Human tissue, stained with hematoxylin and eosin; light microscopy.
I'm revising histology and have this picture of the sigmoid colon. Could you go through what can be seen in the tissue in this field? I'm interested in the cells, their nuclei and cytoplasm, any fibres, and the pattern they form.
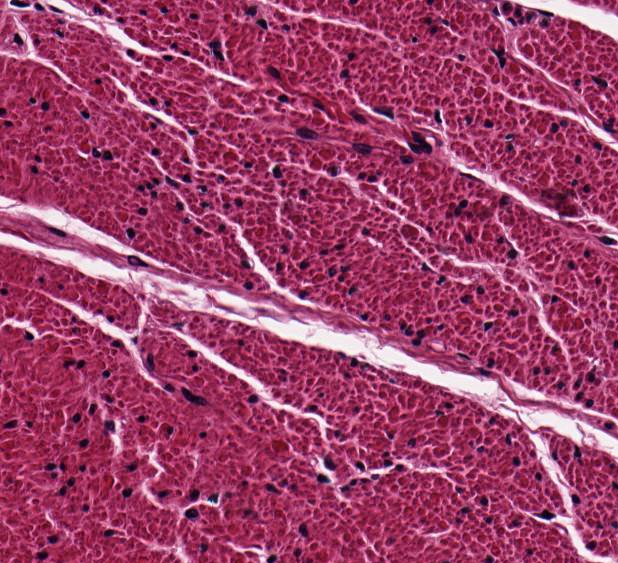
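Closely packed muscle cells, cut across, fill the entire field as many small polygonal red profiles whose cytoplasm stains a deep red-pink with eosin. Thin pale connective tissue septa divide the muscle into bundles, running diagonally from upper left to lower right. Dark, elongated nuclei lie in the septa, lined up along them.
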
